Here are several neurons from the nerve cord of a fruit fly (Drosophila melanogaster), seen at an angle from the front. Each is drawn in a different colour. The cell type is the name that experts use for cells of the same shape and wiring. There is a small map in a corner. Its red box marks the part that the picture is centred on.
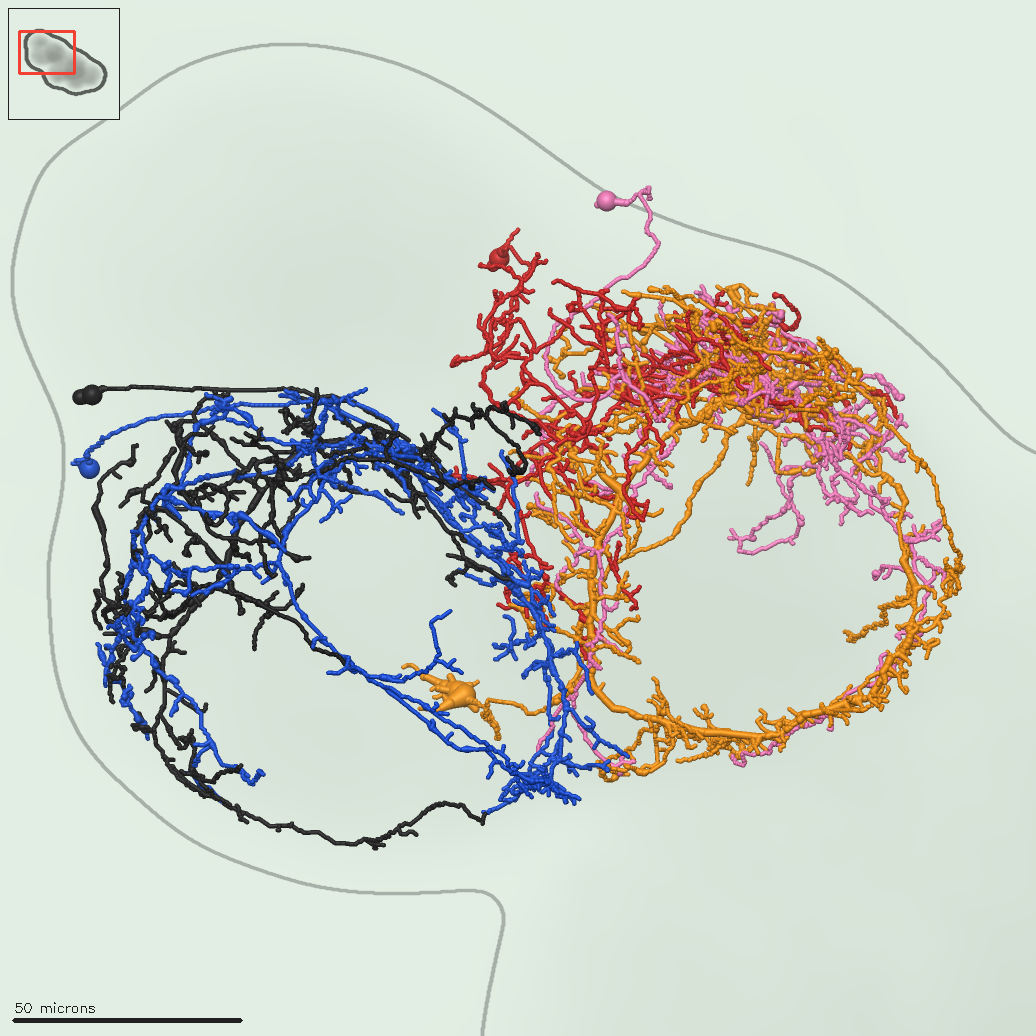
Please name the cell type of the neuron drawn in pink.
IN03A048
